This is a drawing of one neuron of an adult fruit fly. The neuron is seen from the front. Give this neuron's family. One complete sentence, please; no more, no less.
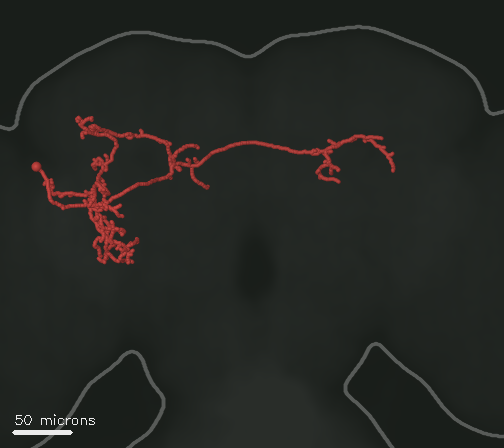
Under family hemilineage VLPl2_medial sits this neuron.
